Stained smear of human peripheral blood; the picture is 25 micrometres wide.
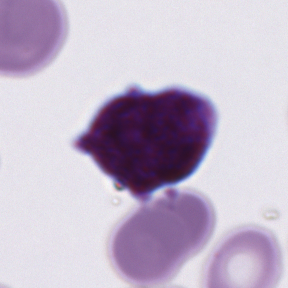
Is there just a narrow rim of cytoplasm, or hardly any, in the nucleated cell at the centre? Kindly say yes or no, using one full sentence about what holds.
Yes, most of the cell is filled by the nucleus.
